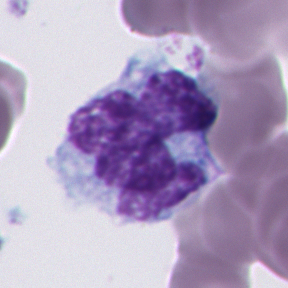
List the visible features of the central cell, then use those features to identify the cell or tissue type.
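Coarse, clumped chromatin stains dark purple, with paler gaps between the clumps. The pale grey-blue cytoplasm is widest on the lower-left side of the nucleus. Its outline is irregular, with a ragged left edge. The cell is a monocyte.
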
